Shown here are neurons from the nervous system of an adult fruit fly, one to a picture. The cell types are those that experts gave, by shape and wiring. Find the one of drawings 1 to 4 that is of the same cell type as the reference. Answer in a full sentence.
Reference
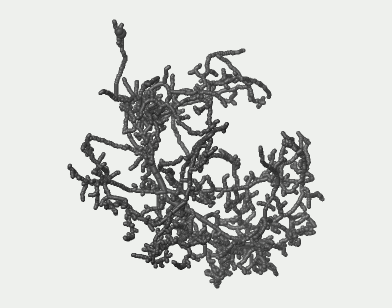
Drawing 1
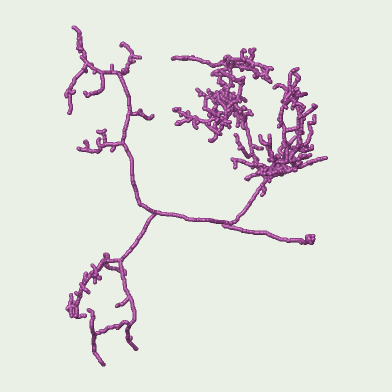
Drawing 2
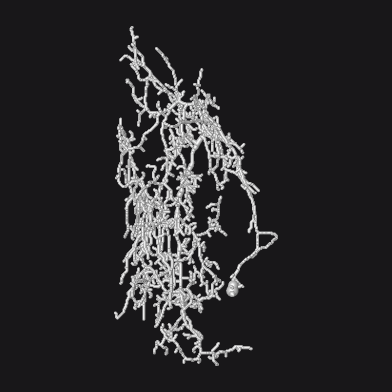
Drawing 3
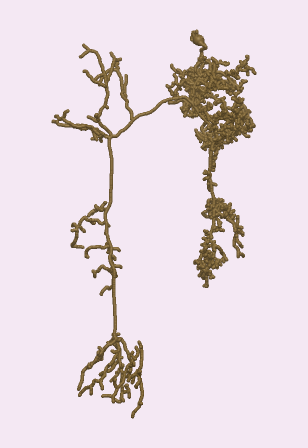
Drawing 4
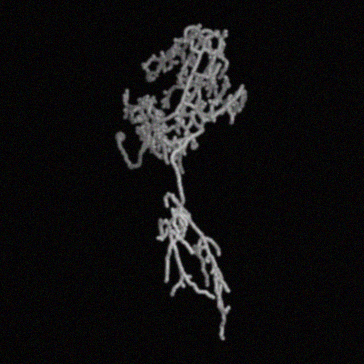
Drawing 2 shows a neuron of the same cell type.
